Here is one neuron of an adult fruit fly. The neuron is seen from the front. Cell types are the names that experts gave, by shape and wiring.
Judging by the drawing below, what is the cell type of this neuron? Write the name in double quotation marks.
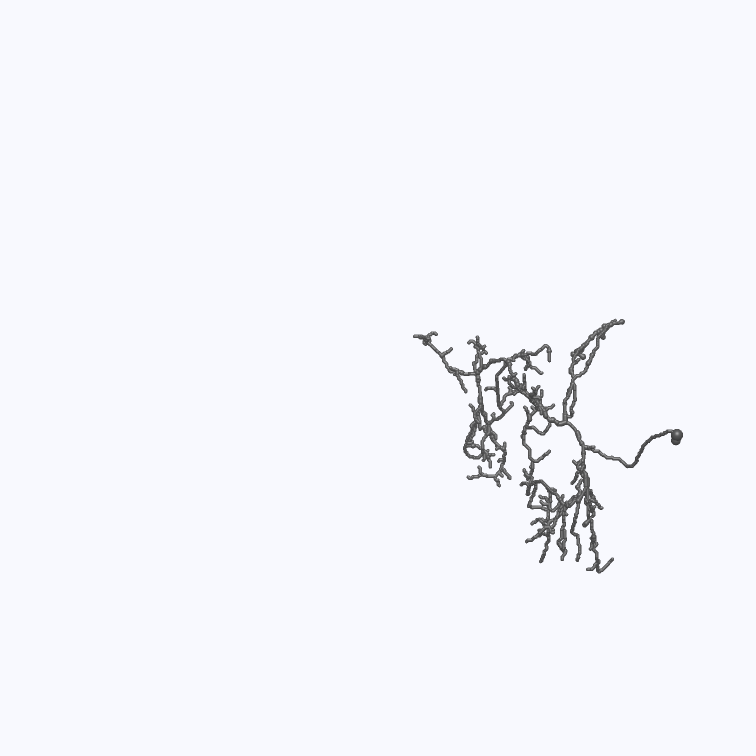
"IN08A027"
